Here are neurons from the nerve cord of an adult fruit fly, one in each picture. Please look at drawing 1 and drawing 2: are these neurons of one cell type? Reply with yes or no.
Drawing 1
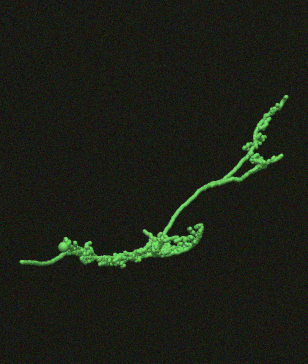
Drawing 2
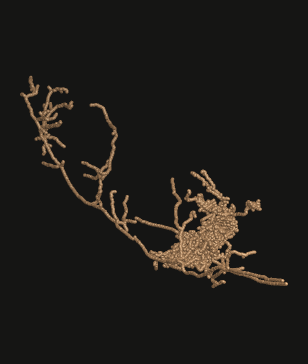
no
